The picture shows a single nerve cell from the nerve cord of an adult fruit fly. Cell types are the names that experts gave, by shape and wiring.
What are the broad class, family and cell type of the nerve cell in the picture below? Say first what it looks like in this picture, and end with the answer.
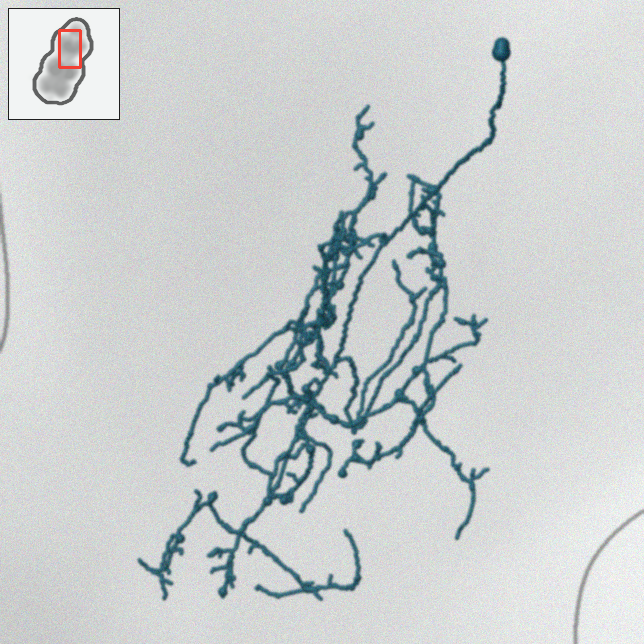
Dozens of branch ends can be seen. As drawn here it is taller than it is wide. It is a nerve-cord intrinsic neuron. Its family is hemilineage 05B. The cell type is IN05B090.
